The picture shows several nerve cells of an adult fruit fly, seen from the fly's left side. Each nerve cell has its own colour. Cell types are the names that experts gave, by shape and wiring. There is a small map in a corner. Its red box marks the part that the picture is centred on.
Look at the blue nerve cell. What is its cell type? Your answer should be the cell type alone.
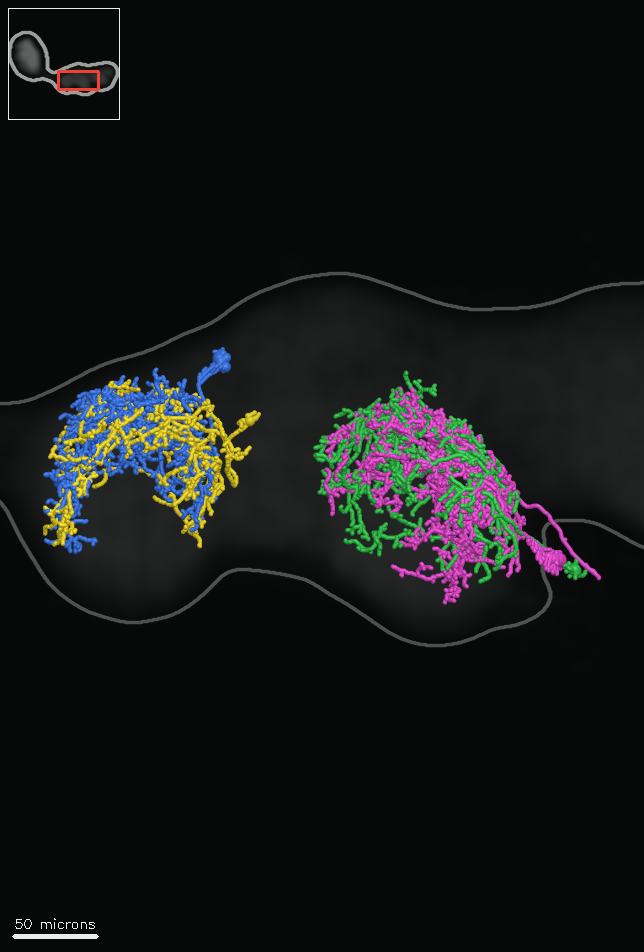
IN21A001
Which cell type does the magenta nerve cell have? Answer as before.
Sternal posterior rotator MN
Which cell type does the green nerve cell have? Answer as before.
IN21A012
